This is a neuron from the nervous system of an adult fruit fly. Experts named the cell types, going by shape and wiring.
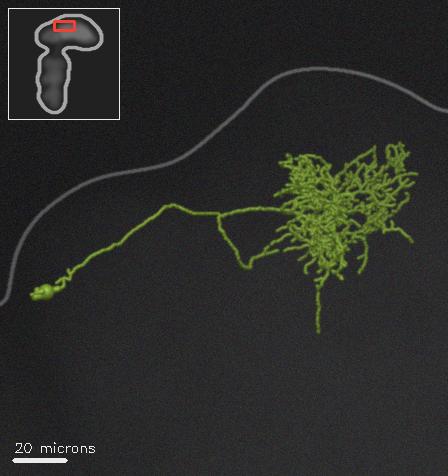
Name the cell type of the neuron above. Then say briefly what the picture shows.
The cell type is GNG070. This is a central-brain intrinsic neuron. It lies in the brain. By the scale bar it is about 150 microns wide in this view. The picture shows dozens of branch ends.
